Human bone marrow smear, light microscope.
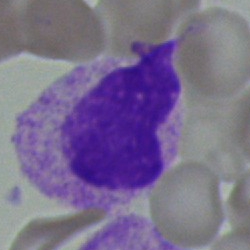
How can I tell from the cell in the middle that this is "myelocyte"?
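Starting with this myelocyte's nucleus, I see it drawn out into a tapered point at its upper right. The chromatin there is dense and dark purple.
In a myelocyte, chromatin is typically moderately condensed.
On the left side of the nucleus, the cytoplasm forms a broad pale lilac rim. It is filled with many small purple granules, and their number and small size go with the name.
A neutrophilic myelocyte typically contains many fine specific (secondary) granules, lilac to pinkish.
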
